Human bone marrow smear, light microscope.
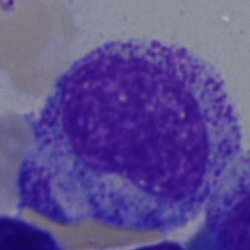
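Myelocyte. Its nucleus sits toward the upper part of the cell, with a wider cytoplasmic band below. The chromatin stains deep purple, finely stippled rather than coarsely clumped. The cytoplasm holds many coarse dark purple granules, most crowded along the outer edge.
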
